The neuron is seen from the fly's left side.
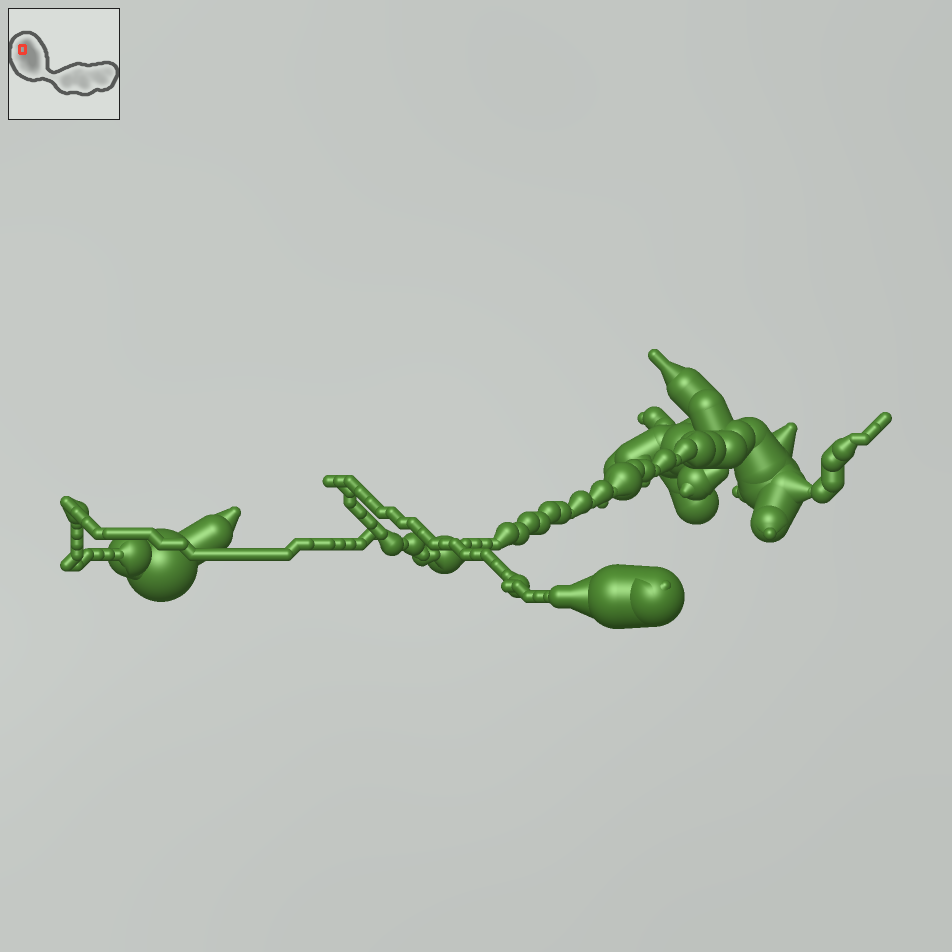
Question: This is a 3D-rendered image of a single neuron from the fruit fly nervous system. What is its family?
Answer: hemilineage AOTUv3_dorsal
